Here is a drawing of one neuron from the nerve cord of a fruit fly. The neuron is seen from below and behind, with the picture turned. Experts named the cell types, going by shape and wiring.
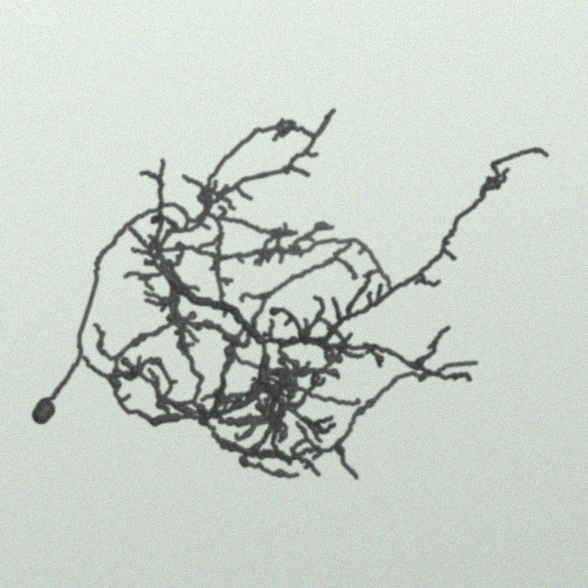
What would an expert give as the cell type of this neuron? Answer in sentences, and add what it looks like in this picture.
The cell type is IN03A036. It is a nerve-cord intrinsic neuron. In this view it is wider than it is tall.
